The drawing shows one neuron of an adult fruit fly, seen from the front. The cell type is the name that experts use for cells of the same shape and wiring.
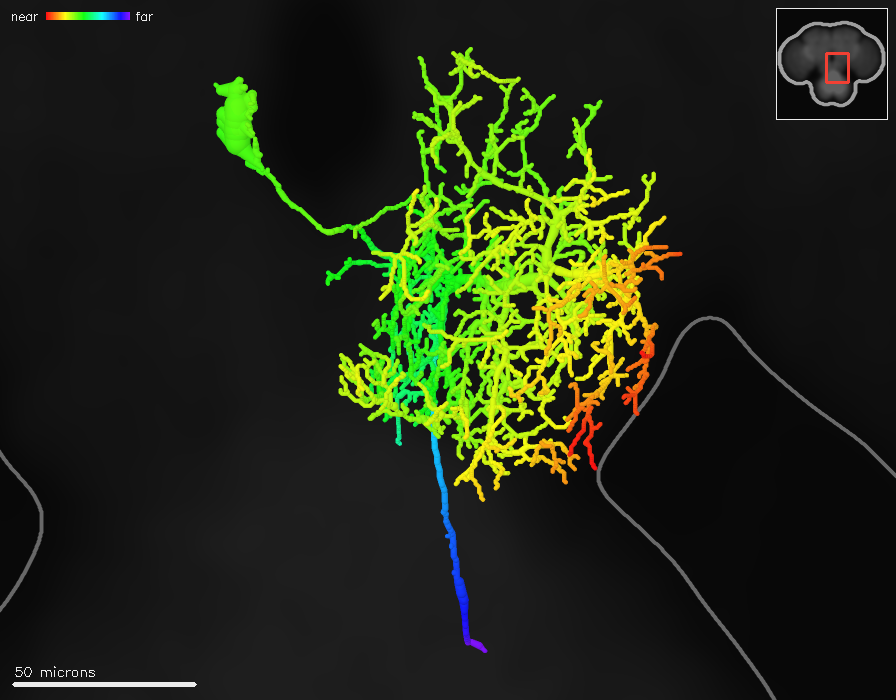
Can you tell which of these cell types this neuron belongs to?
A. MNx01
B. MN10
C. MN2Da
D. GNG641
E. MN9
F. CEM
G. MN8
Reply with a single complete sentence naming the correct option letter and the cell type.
The neuron is of type GNG641, and that type is option D.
